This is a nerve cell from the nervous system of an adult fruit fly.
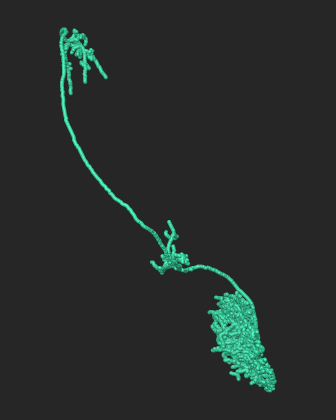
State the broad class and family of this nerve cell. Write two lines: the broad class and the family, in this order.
visual projection neuron
vCal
